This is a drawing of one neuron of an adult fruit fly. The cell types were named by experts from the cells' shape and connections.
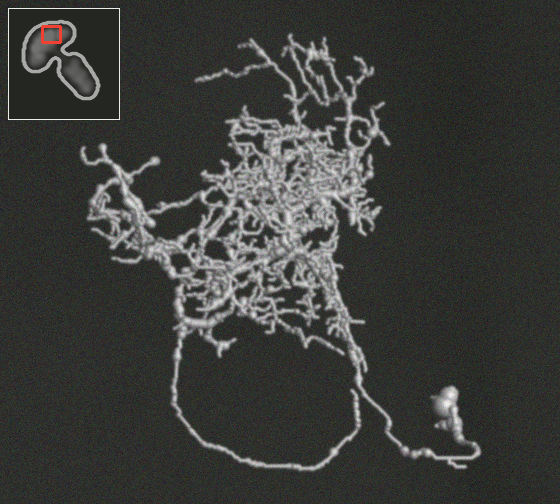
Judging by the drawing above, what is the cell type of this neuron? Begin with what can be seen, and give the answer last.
It lies in the brain. The cell body is at the lower right of the picture. More than a hundred branch ends can be seen. This is a central-brain intrinsic neuron. The cell type is LHPV2g1.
